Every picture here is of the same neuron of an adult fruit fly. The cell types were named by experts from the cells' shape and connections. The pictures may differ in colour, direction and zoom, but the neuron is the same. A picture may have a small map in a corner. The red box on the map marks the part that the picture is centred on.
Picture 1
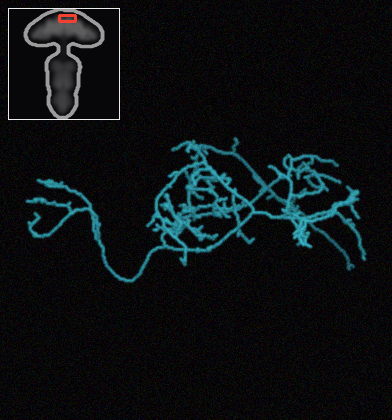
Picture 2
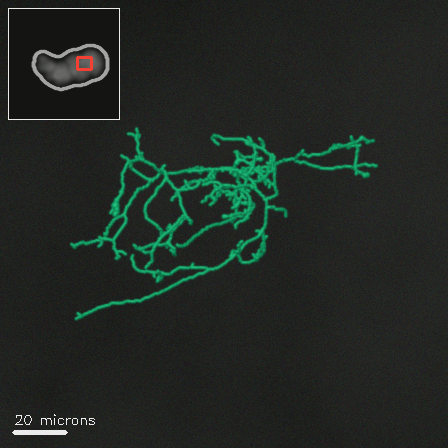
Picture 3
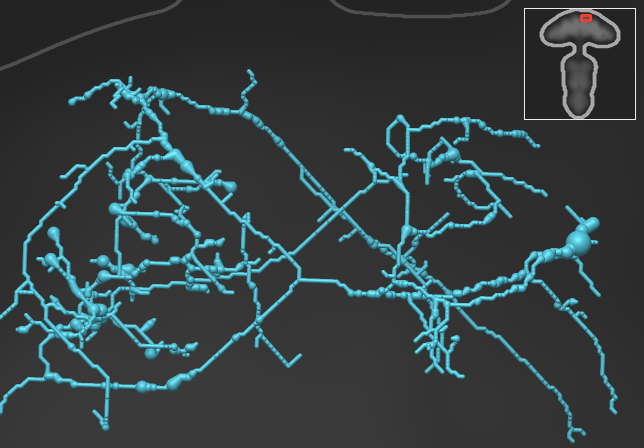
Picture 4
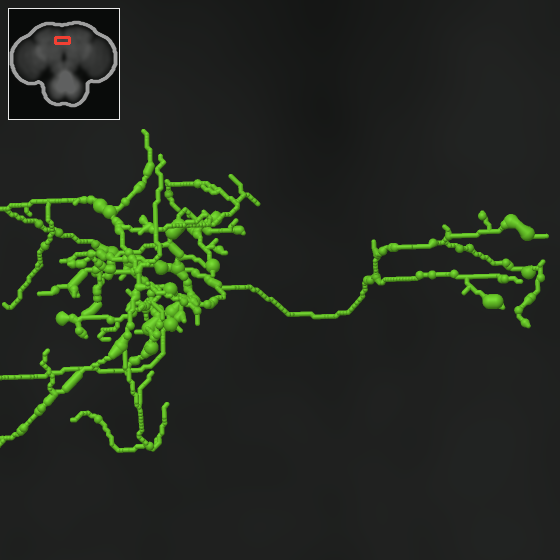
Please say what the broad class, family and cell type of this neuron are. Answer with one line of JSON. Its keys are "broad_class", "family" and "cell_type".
{"broad_class": "central-brain intrinsic neuron", "family": "class DAN", "cell_type": "PAM07"}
